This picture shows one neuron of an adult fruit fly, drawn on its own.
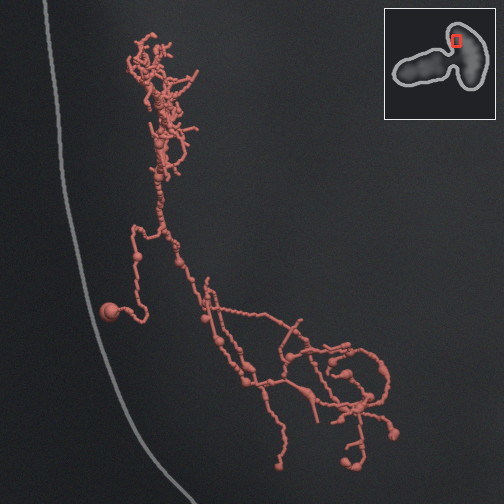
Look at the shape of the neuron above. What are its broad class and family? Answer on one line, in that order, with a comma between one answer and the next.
optic-lobe intrinsic neuron, LPi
